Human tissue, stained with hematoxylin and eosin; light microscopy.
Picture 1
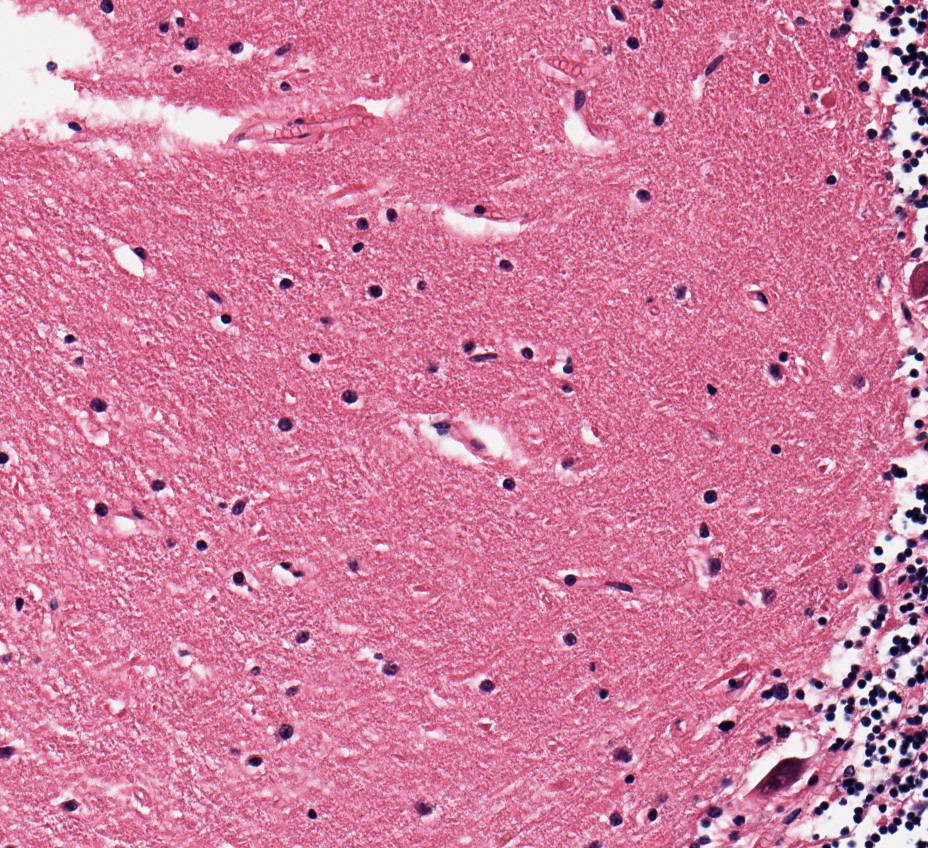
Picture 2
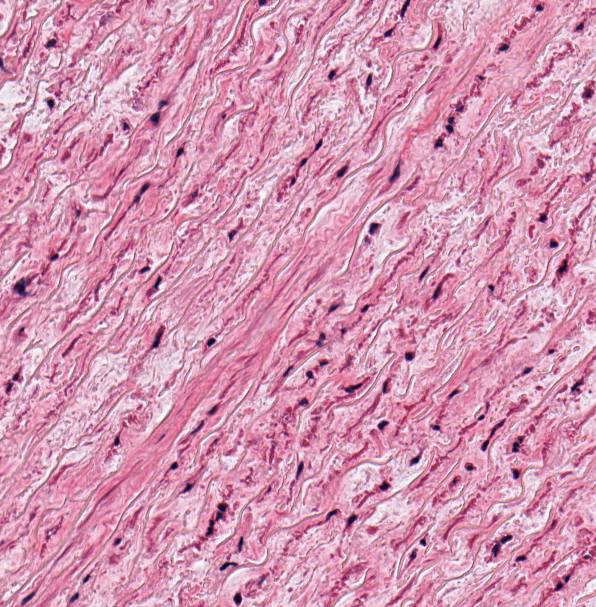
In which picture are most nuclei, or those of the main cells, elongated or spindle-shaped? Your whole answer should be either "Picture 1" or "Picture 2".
Picture 2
